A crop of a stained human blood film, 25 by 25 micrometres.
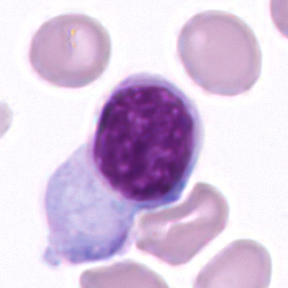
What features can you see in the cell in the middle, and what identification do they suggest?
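The round nucleus, about 10 micrometres across, lies off-centre toward the upper right of the cell. Its chromatin is dense, dark purple and coarsely clumped. Around the upper side of the nucleus the cytoplasm forms only a thin rim, whereas a broad pale bulge of cytoplasm extends from the lower left of the cell. The cell is a plasma cell.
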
